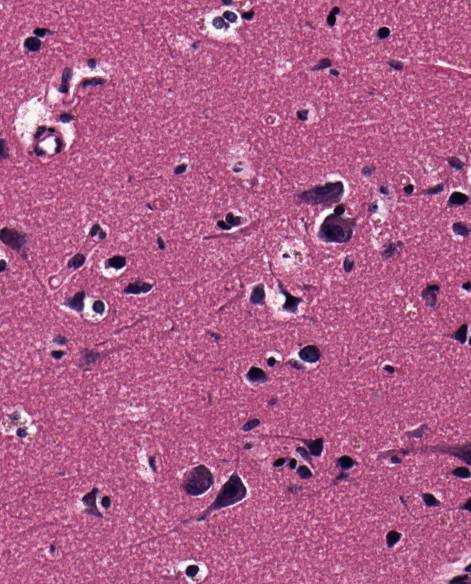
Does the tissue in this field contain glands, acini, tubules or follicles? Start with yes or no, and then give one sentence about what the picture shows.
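No. No epithelium or glands are present anywhere in the field.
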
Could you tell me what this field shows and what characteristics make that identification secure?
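This is cerebral cortex. Down in the lower centre sit large neurons with triangular cell bodies and purple cytoplasm, several throwing thin fibrillary processes into the background.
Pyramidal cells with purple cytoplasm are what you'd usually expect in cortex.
Among them lie many small, round, dark nuclei with scant cytoplasm, and all the cells are scattered singly in a pink, finely granular fibrillary background.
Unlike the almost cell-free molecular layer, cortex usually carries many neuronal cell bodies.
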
